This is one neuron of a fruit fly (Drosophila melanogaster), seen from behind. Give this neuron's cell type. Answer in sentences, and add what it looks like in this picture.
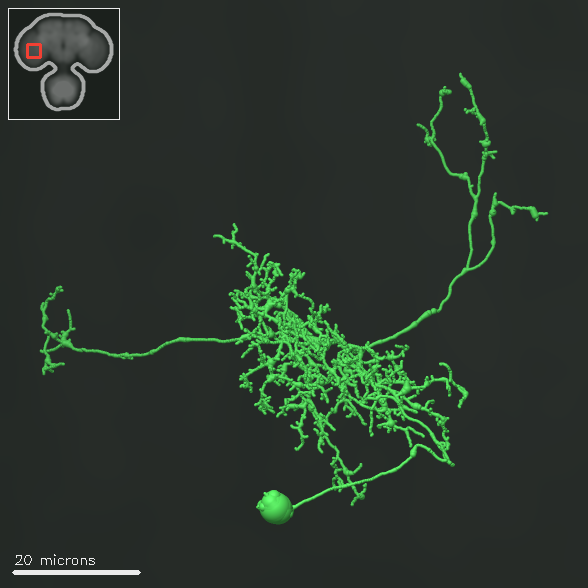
The cell type is Y11. It is an optic-lobe intrinsic neuron. The cell body is at the bottom of the picture. By the scale bar it is about 80 microns wide in this view. The picture shows dozens of branch ends.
